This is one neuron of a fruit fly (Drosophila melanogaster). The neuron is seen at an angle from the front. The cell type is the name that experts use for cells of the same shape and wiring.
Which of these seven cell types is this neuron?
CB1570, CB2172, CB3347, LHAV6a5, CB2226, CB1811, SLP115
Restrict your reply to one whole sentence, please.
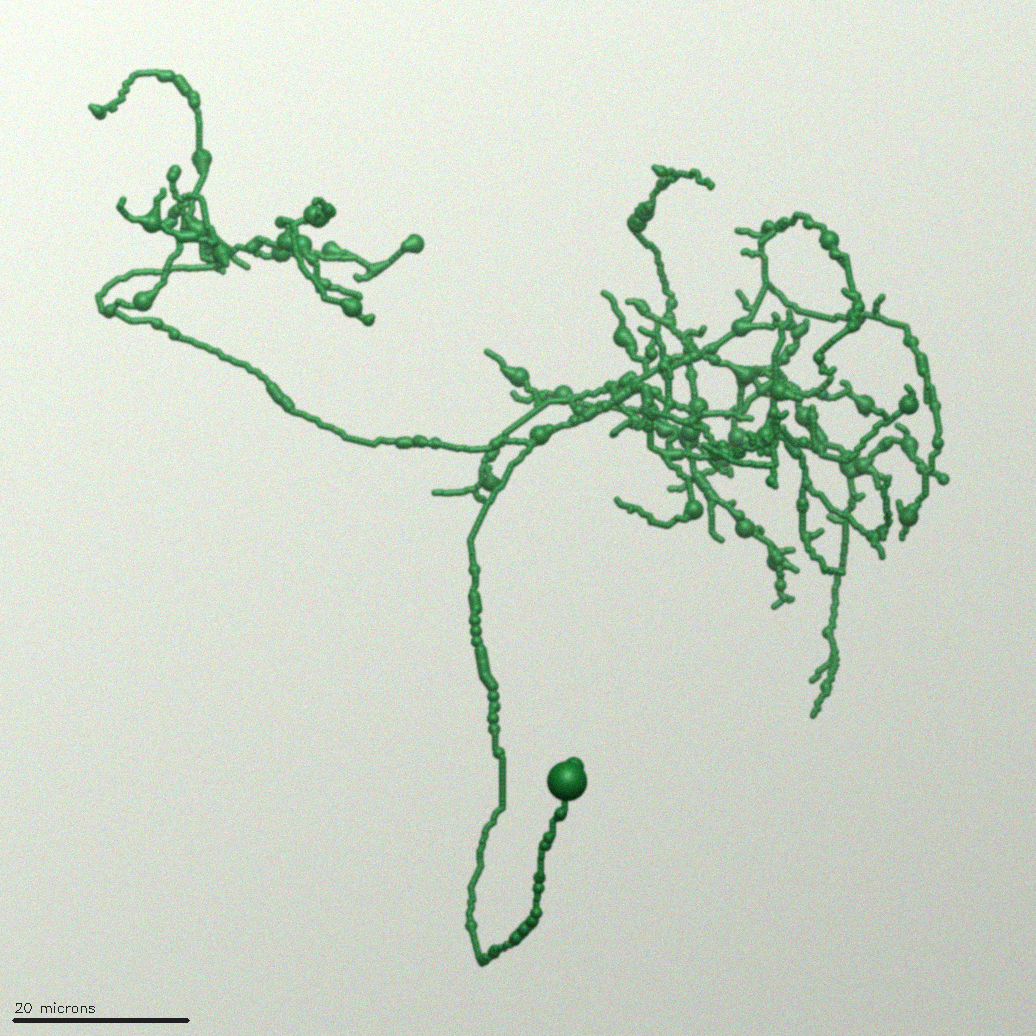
The cell type to which this neuron belongs is LHAV6a5.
